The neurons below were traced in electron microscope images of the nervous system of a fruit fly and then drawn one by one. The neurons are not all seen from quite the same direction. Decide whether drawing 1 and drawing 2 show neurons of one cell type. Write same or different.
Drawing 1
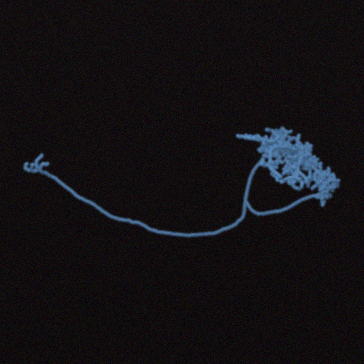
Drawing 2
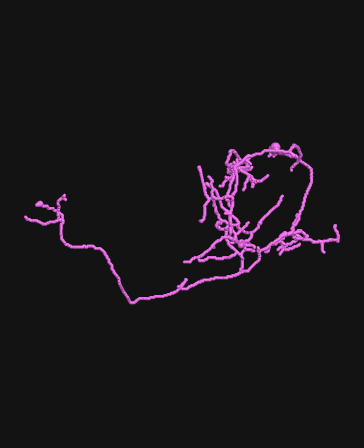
different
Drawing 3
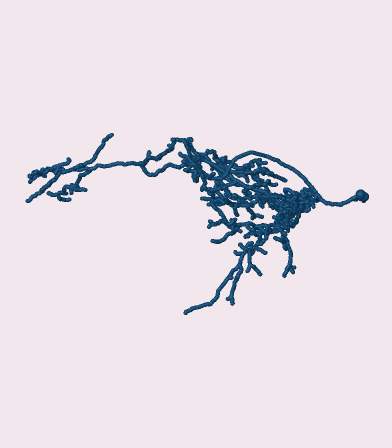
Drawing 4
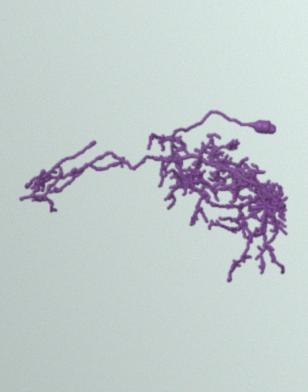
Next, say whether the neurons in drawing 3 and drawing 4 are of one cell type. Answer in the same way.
same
